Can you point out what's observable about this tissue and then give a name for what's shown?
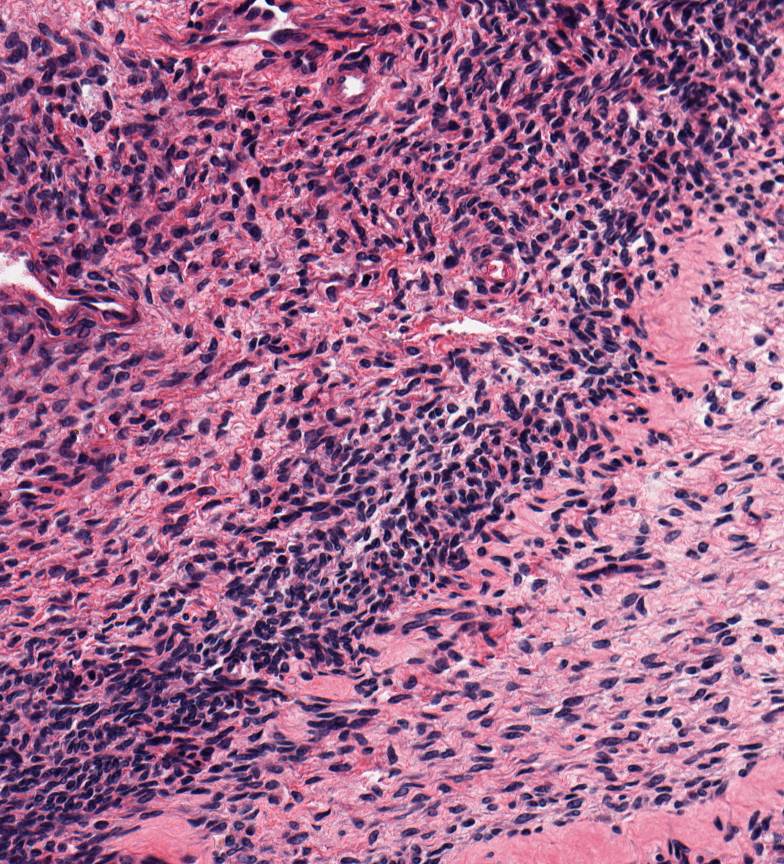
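Look at how the field divides: a densely cellular zone fills the centre and left, and a looser, less cellular zone sits at the right and lower right. The nuclei stain dark and range from spindle-shaped to oval. Around them the cytoplasm is scant, and the cell borders are indistinct. In the upper left, fine wavy pink collagen fibres run between the cells. This is ovary.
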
